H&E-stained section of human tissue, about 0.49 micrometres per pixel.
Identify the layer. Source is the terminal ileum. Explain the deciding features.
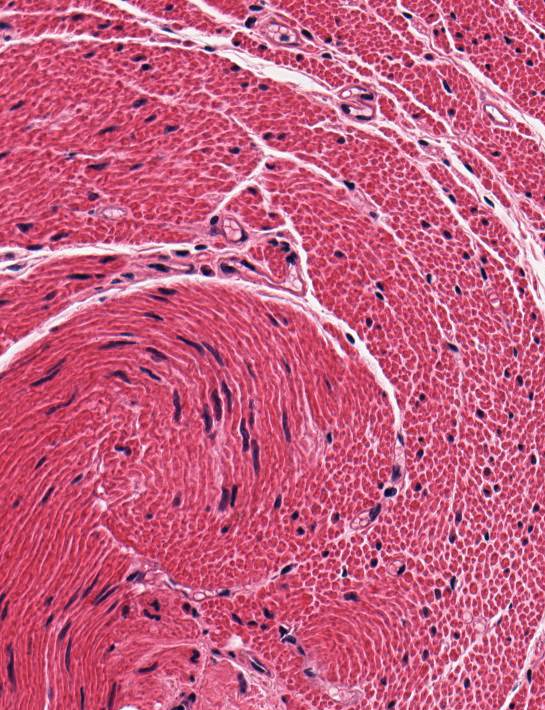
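This is smooth muscle, the muscularis externa. First, orientation: a lengthwise bundle curves through the lower left; across the right and upper parts, cells cut across form small, closely packed pink profiles.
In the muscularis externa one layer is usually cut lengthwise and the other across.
Second, nuclei: those in the lengthwise bundle are elongated, cigar-shaped and blunt-ended.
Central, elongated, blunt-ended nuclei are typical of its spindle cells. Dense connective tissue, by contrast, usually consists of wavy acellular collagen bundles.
Third, cytoplasm: a strong, even pink in closely packed cells, not collagen.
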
